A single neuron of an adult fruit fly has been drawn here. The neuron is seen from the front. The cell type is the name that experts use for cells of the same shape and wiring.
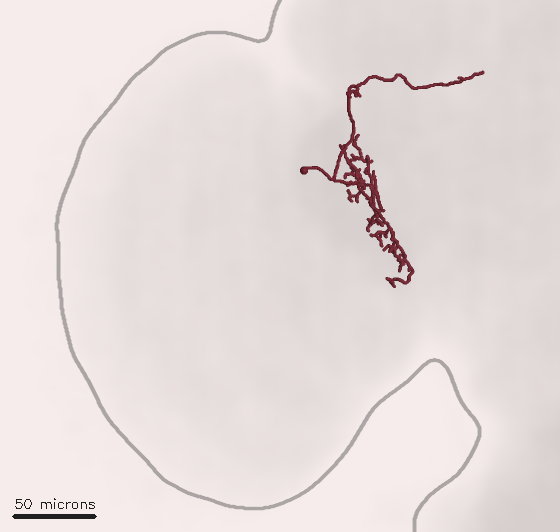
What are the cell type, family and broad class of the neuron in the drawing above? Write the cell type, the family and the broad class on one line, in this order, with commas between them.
LC27, LC, visual projection neuron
